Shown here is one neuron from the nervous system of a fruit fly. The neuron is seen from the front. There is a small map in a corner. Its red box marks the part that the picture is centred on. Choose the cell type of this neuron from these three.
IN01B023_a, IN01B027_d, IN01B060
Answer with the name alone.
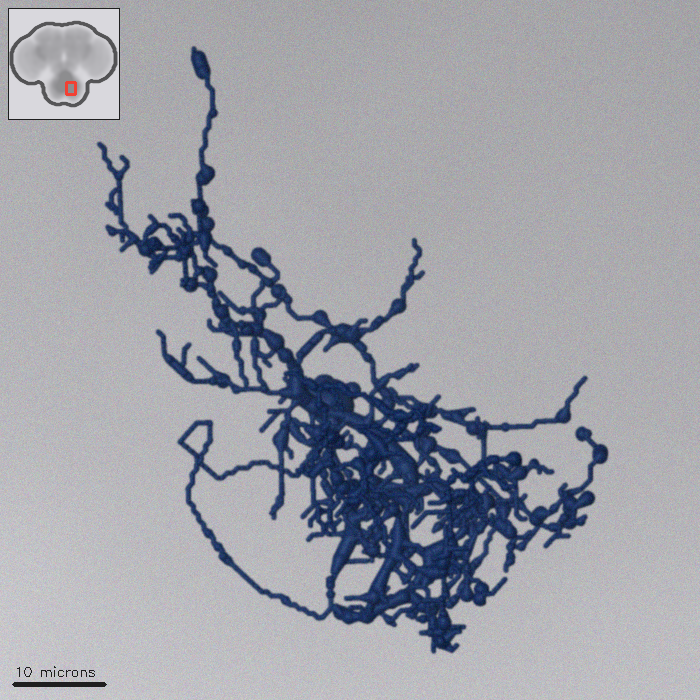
IN01B023_a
